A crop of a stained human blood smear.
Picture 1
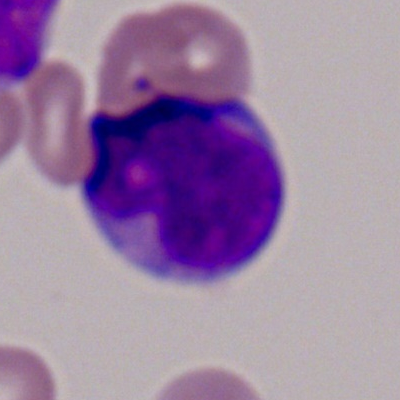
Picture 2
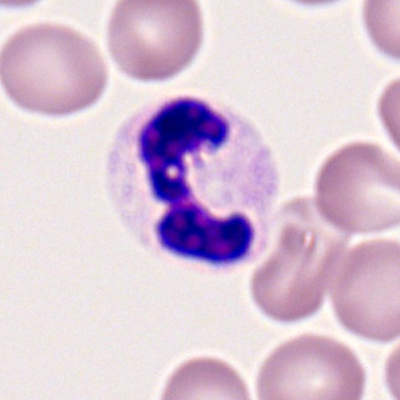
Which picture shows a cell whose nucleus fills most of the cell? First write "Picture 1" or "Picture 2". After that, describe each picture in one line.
Picture 1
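What picture 1 shows: The nucleus is large, fills most of the cell and lies toward the right side.
What picture 2 shows: The cytoplasm is plentiful and pale pinkish-lilac.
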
